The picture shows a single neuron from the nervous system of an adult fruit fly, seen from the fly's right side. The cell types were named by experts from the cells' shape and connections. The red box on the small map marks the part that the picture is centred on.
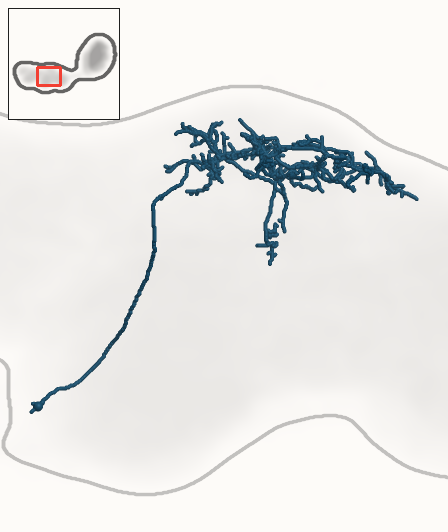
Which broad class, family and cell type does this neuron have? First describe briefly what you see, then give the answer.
Its cell body lies at the lower left of the picture. The picture shows dozens of branch ends. It is a nerve-cord intrinsic neuron. Its family is hemilineage 06A. The cell type is IN06A023.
